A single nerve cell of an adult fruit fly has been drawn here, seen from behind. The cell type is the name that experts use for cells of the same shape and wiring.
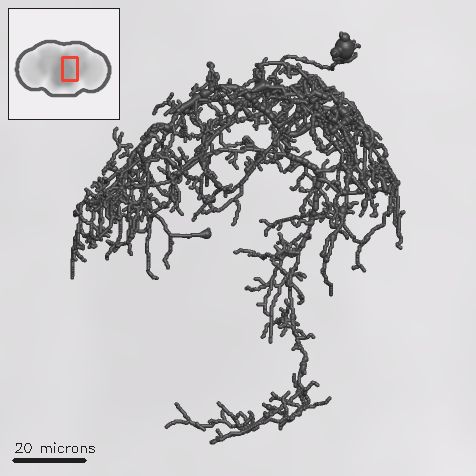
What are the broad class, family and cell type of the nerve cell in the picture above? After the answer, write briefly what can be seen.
This is a nerve-cord intrinsic neuron. Its family is hemilineage 19A. Its cell type is IN19A033. The cell body can be seen at the upper right of the picture. From top to bottom in the picture it spans about 120 microns. More than a hundred branch ends can be seen.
